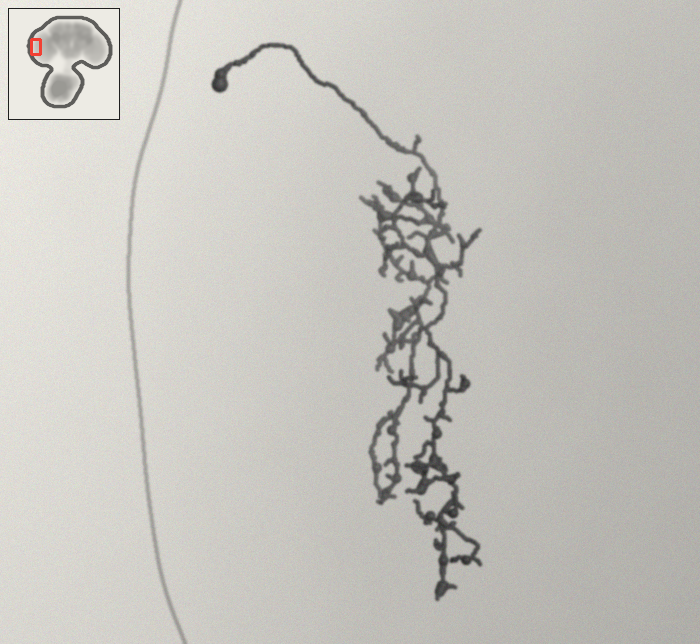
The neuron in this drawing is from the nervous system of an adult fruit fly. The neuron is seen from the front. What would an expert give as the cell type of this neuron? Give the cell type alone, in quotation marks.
"Cm7"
